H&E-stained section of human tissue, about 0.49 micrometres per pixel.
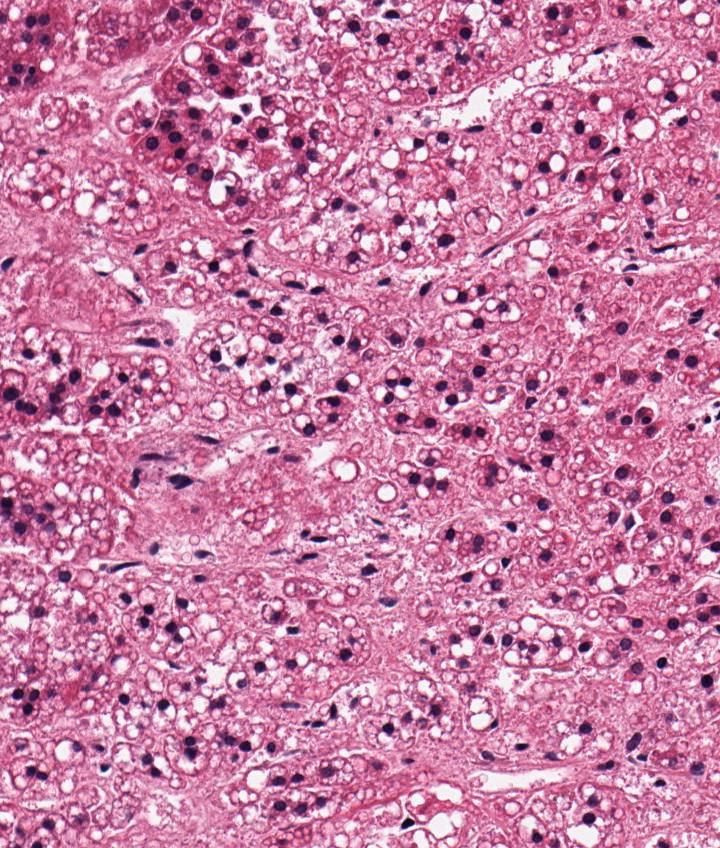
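adrenal gland in a haematoxylin and eosin section, its cells arranged in nests and short cords separated by thin fibrous septa. Most cells have cytoplasm filled with many small, clear, round vacuoles, and small, round, darkly stained nuclei. In the upper left corner the cells have denser pink cytoplasm with fewer vacuoles than elsewhere.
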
